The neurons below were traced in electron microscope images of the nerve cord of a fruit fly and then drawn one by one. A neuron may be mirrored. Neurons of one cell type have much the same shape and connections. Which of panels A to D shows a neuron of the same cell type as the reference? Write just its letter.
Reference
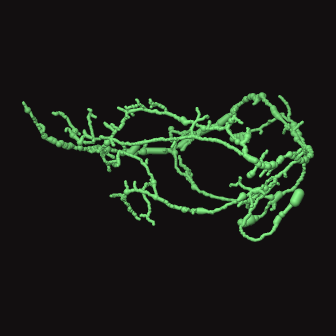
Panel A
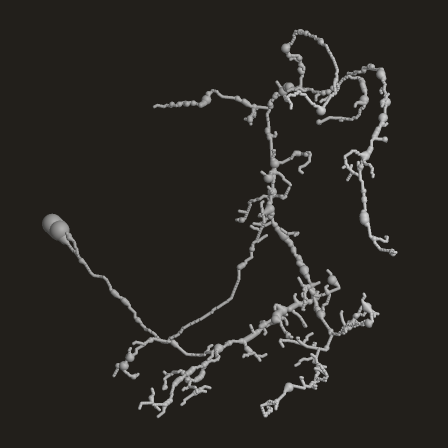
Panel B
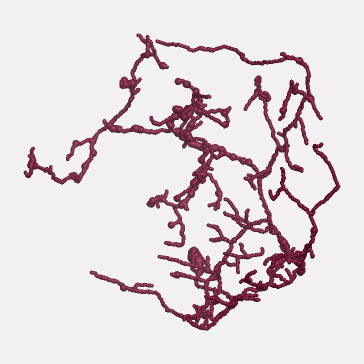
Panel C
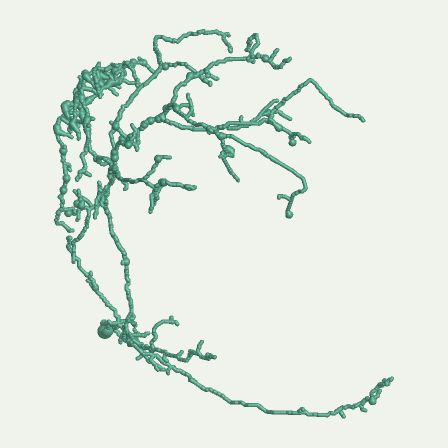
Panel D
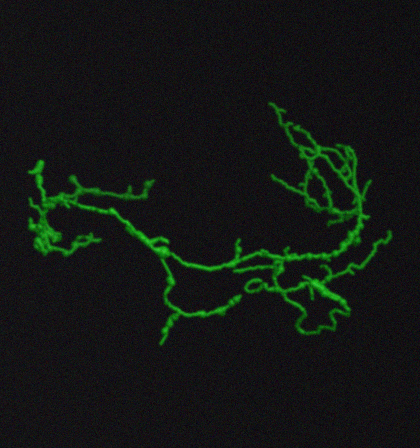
D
